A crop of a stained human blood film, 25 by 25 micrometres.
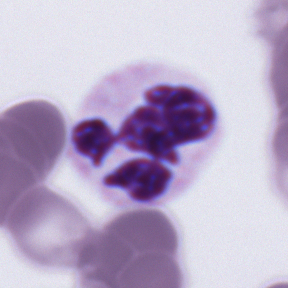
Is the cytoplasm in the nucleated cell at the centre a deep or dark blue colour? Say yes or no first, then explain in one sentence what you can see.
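No. The cytoplasm is pale pink.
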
